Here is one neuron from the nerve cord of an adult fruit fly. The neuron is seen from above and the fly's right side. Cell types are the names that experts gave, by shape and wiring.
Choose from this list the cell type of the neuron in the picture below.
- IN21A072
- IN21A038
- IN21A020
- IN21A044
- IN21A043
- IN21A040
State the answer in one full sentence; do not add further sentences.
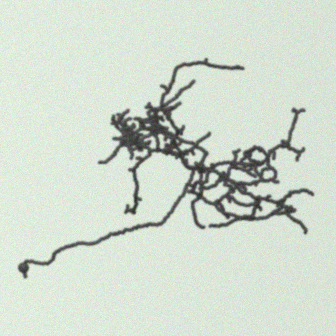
The cell type carried by this neuron is IN21A040.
